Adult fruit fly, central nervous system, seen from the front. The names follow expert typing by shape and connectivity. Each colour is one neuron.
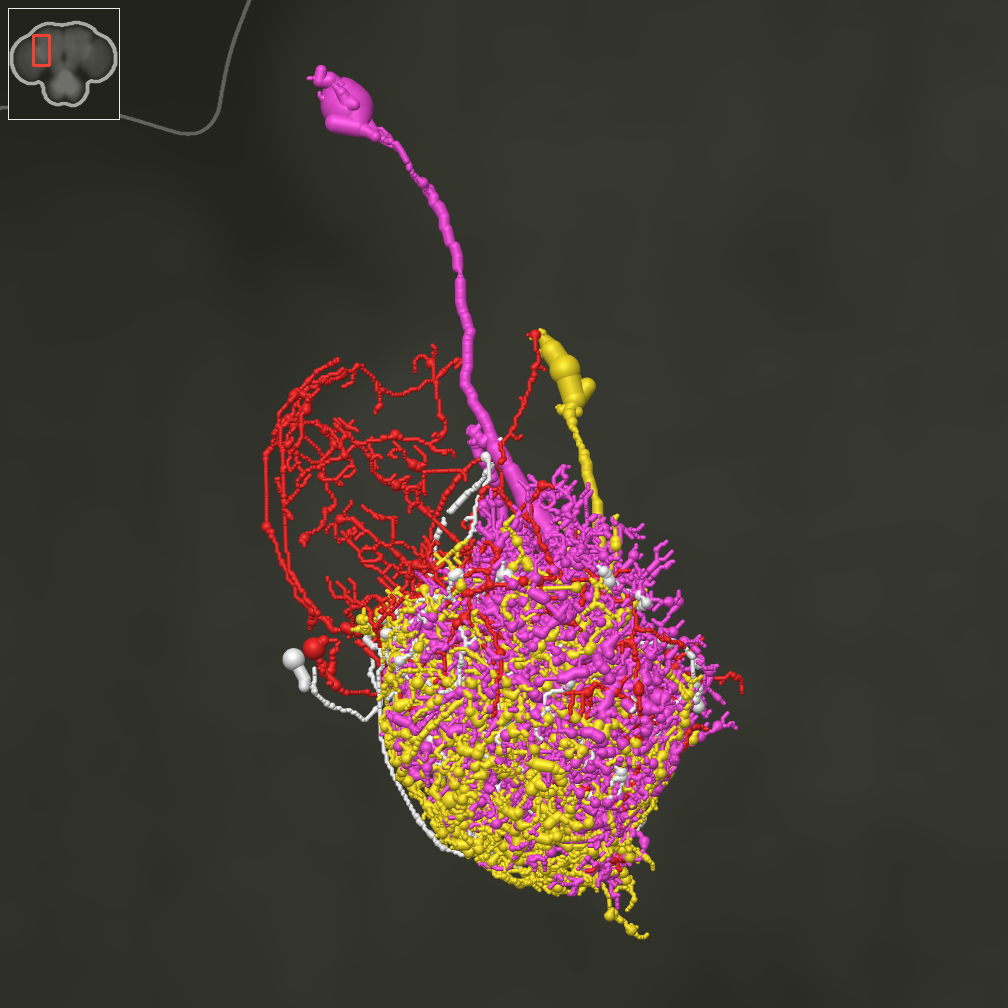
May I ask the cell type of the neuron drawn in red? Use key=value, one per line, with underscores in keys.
cell_type=AVLP105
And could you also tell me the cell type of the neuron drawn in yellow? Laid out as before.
cell_type=AVLP544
